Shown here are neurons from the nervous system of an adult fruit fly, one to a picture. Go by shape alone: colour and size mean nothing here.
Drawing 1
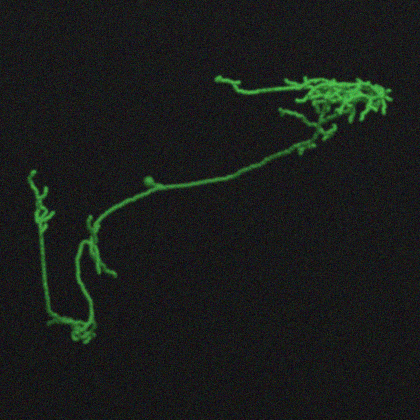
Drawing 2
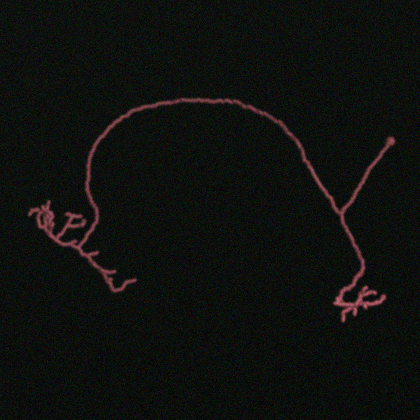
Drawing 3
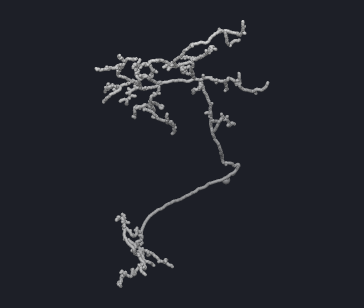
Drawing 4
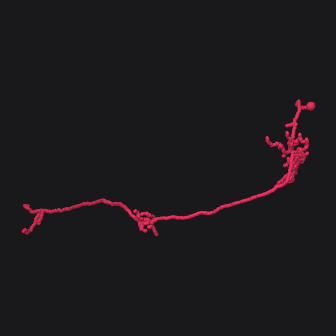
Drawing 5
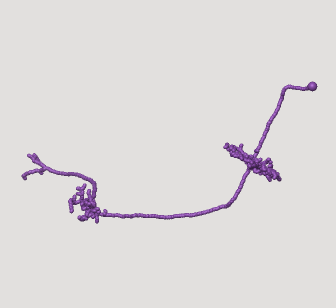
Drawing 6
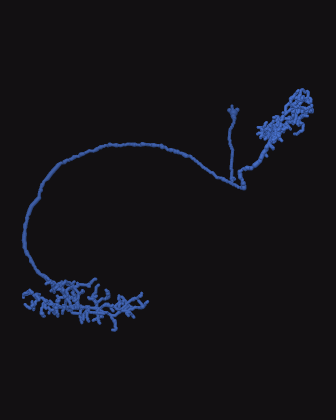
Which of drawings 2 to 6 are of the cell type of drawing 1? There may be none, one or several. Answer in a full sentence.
Drawing 3 is of the same cell type.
